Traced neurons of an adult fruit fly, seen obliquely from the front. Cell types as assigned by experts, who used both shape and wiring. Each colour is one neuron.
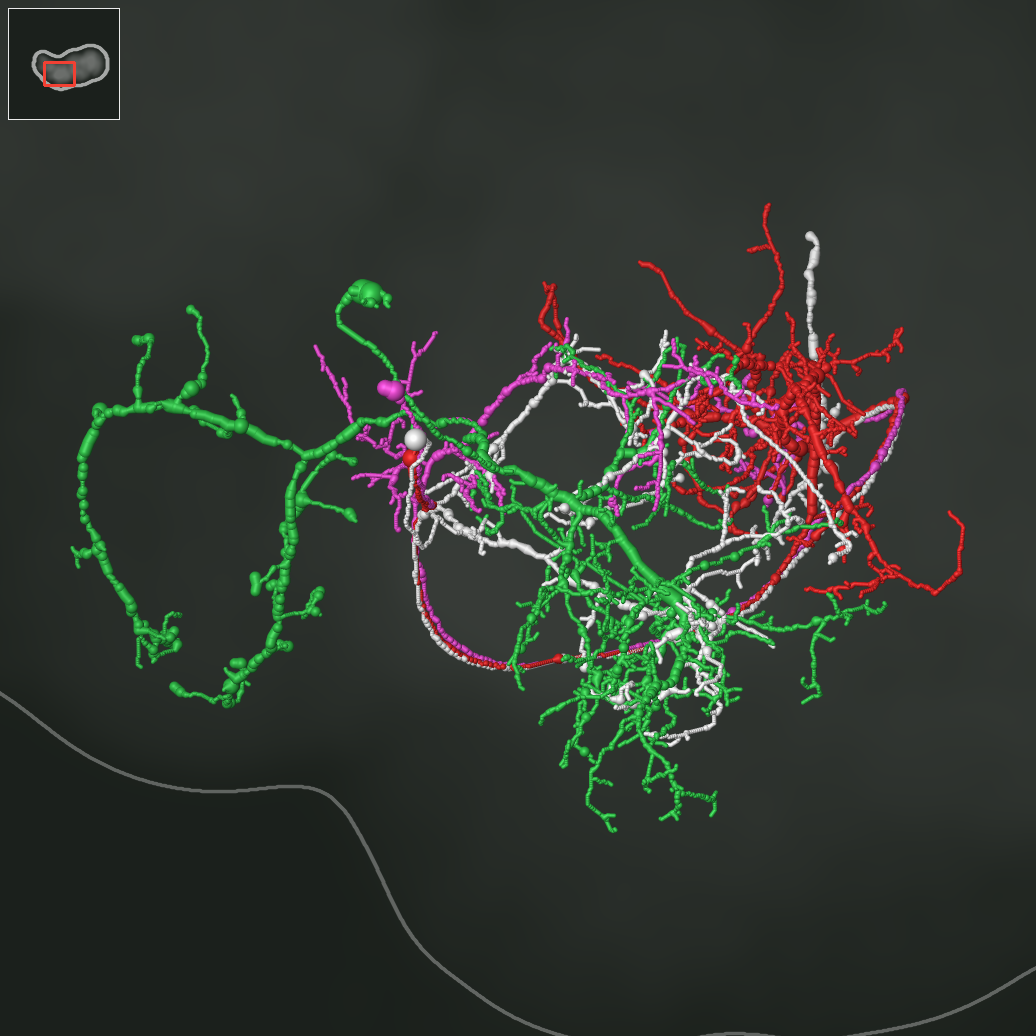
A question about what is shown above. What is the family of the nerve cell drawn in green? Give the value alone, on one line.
hemilineage 11A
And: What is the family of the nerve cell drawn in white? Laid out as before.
hemilineage 01A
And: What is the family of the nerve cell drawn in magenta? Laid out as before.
hemilineage 01A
